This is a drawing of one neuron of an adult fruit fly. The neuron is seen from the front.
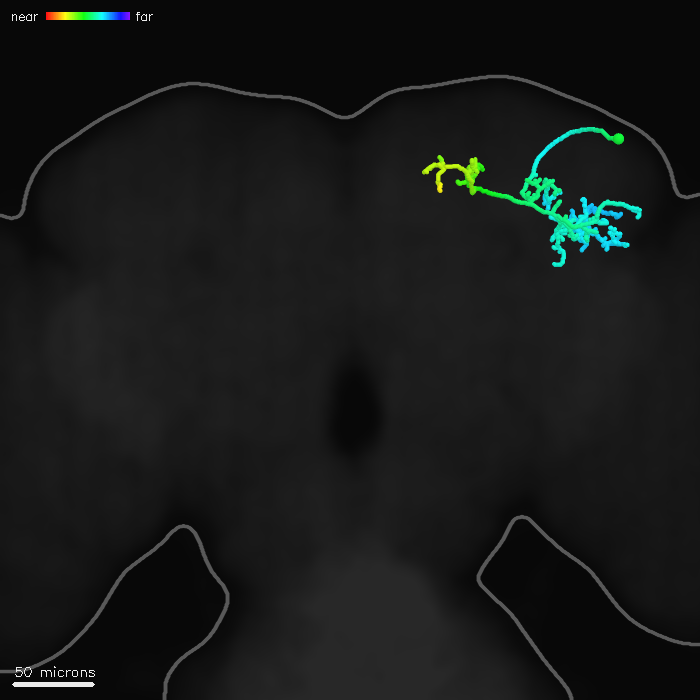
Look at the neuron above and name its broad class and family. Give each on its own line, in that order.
central-brain intrinsic neuron
hemilineage SLPad1_posterior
